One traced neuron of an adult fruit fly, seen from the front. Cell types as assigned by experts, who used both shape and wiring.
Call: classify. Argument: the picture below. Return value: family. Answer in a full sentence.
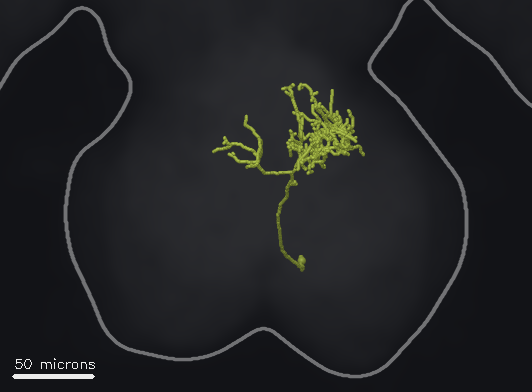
The family is hemilineage 06B.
